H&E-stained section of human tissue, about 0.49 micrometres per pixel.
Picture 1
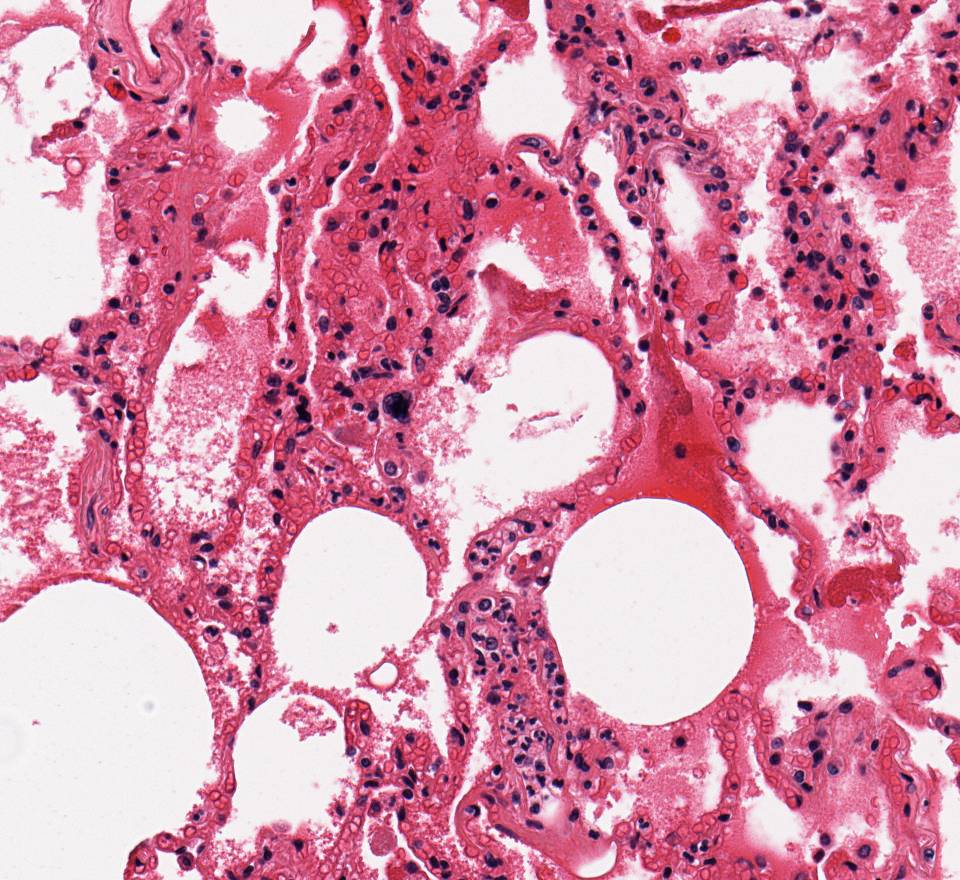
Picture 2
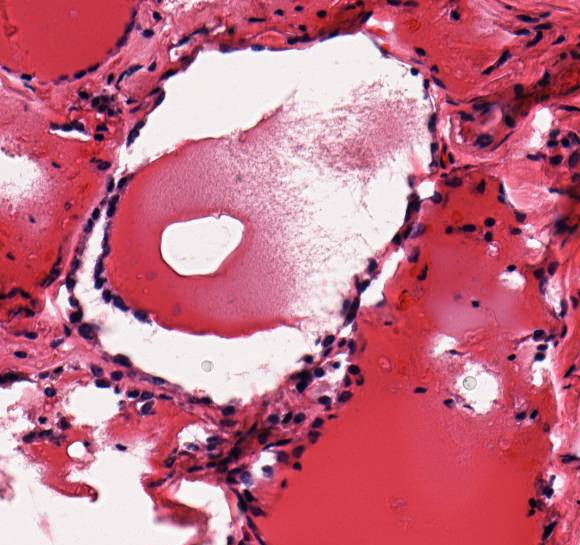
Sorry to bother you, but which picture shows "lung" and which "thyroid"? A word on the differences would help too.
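Point one, which is which: the lung is picture 1 and the thyroid is picture 2. Next, the spaces: thin branching septa split the whole lung field into many irregular spaces, while a large follicle of solid red colloid fills the lower right of the thyroid field.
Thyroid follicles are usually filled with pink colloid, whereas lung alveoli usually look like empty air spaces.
Then the cells: the lung septa hold many small, dark, round to oval nuclei with little visible cytoplasm, beside capillaries crowded with red blood cells. Last, the thyroid stroma between follicles is scant, with scattered small dark spindle-shaped nuclei.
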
